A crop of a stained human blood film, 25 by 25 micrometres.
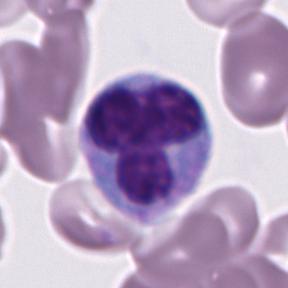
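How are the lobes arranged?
Two side by side at the top, the third below them.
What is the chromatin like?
Dark purple, coarsely clumped.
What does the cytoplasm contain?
No coarse granules, no vacuoles.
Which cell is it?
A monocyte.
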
